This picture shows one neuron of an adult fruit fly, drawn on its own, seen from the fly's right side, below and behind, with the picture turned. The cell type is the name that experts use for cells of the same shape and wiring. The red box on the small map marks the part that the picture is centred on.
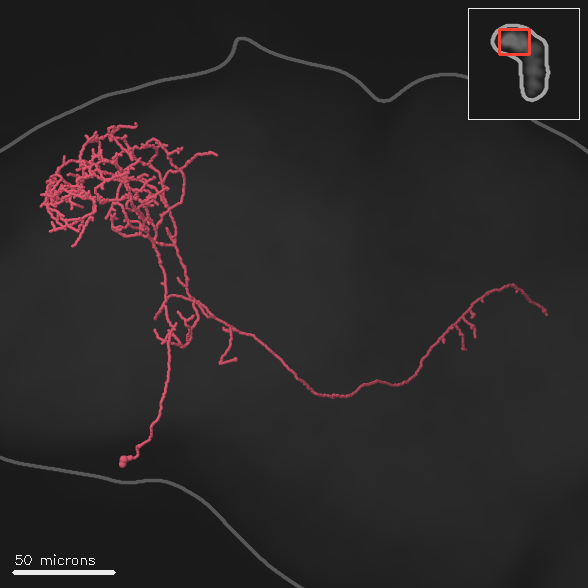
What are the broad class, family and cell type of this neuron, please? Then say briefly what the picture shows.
Its broad class is central-brain intrinsic neuron. The family is hemilineage DL1_ventral. The cell type is CB1995. The cell body is at the lower left of the picture. By the scale bar it is about 250 microns wide in this view. The picture shows dozens of branch ends.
